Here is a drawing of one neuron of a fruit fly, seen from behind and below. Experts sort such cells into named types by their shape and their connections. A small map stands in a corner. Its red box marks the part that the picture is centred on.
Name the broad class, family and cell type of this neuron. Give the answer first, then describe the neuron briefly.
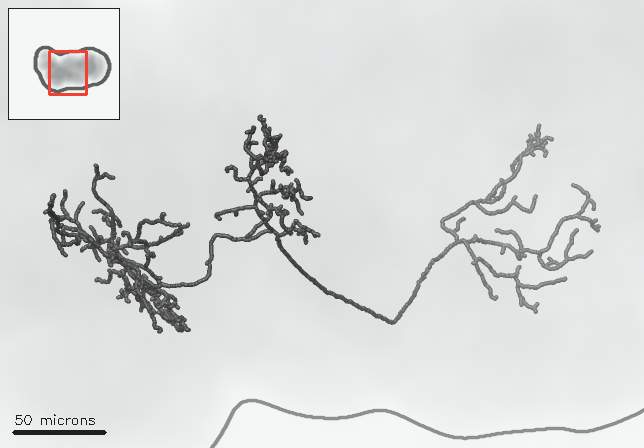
This is an ascending neuron. The family is hemilineage 18B. The cell type is AN18B023. By the scale bar it is about 300 microns wide in this view. Dozens of branch ends can be seen.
